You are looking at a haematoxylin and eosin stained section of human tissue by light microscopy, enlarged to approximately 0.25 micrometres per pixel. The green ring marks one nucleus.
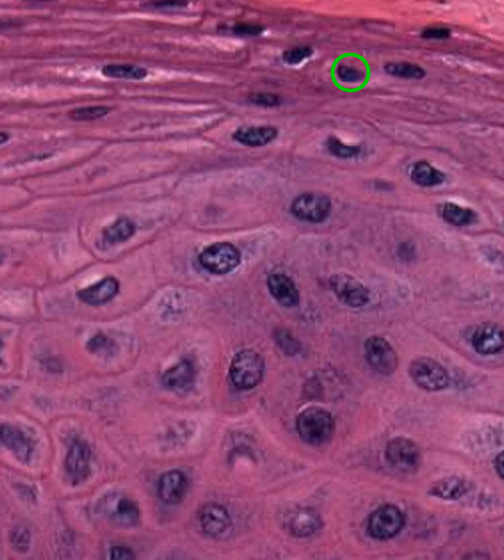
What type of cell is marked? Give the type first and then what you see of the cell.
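It is a squamous epithelial cell. The nucleus is oval and drawn out parallel to the surface, and it is smaller than the round nuclei of the cells lower in the field. The nucleus stains dark and fairly evenly, darker than the paler, speckled nuclei of the deeper cells. The cytoplasm is pink and thinly stretched sideways, and its outline is hard to separate from neighbouring cells that are flattened the same way.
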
